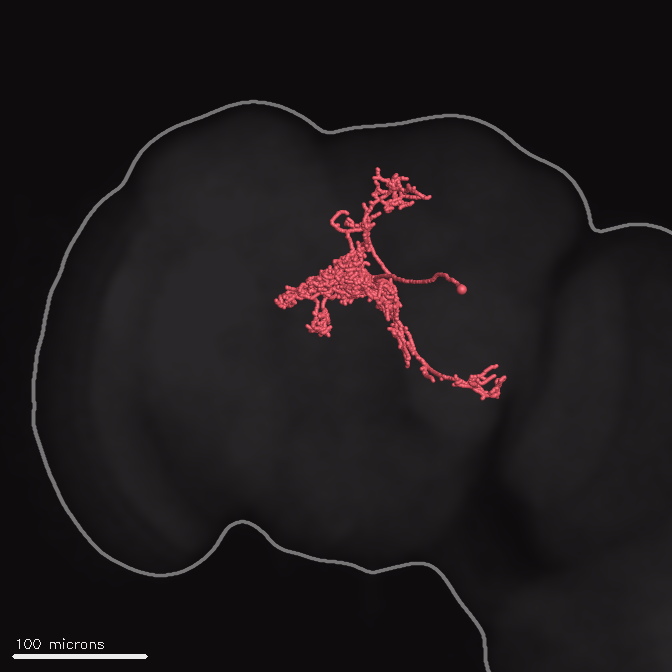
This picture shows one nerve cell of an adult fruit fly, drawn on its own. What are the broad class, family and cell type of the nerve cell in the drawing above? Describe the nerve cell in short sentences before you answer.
From top to bottom in the picture it spans about 170 microns. In this view it is about as wide as it is tall. It is a central-brain intrinsic neuron. Its family is called class CX. It is of cell type FB2A.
